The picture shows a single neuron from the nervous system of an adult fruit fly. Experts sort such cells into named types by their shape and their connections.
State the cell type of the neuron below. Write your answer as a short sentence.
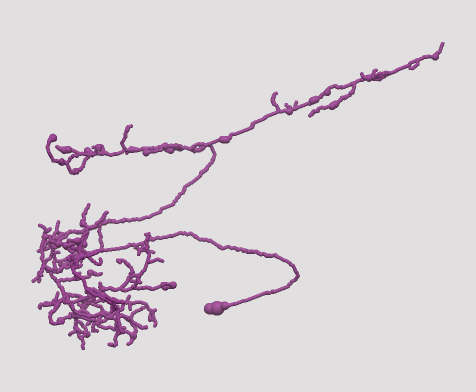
The cell type is LHPV6a1.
